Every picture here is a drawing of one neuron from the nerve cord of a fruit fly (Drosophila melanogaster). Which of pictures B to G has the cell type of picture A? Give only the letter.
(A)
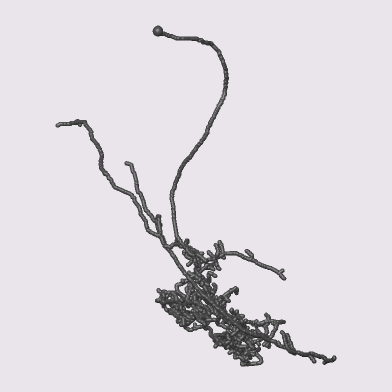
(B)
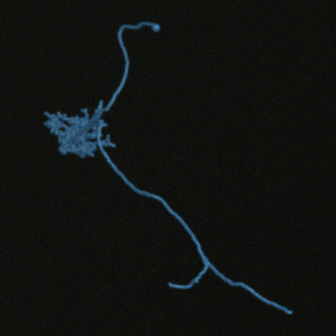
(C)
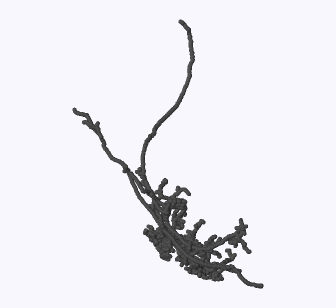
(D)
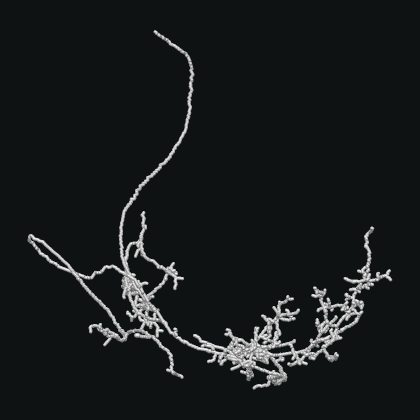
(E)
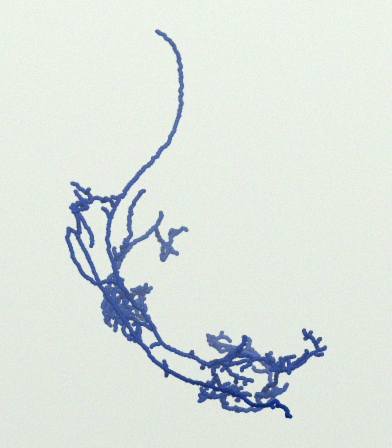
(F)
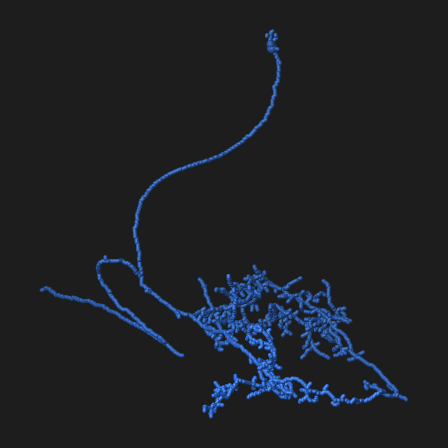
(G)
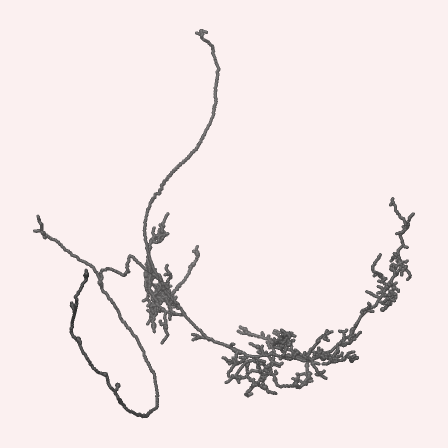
C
